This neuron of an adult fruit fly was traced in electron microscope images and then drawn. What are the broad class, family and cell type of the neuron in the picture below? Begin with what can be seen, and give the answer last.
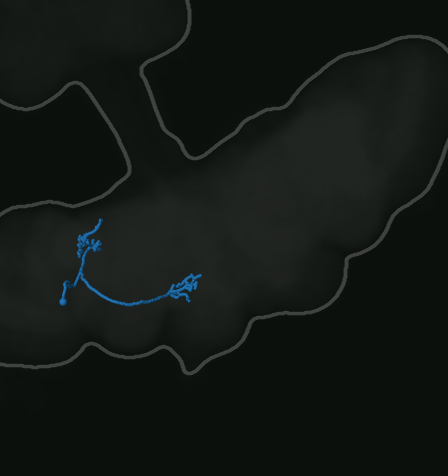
In this view it is wider than it is tall. Its broad class is central-brain intrinsic neuron. Its family is hemilineage SLPa&l1_lateral. Its cell type is PLP046.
